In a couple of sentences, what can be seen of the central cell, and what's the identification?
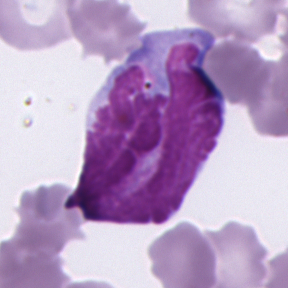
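Let's take the central cell step by step. Its nucleus is folded into several overlapping lobes, with grooves separating them. Notice that no nucleoli are visible. Near the top of the cell, a single tiny dark dot sits in the pale cytoplasm, which contains no vacuoles. What we have here is a myeloblast.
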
